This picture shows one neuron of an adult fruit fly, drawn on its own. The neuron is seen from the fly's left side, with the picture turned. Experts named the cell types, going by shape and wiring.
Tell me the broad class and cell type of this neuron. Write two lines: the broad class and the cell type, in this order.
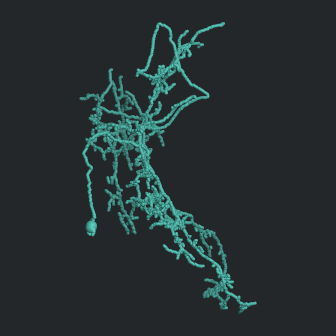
central-brain intrinsic neuron
SMP546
